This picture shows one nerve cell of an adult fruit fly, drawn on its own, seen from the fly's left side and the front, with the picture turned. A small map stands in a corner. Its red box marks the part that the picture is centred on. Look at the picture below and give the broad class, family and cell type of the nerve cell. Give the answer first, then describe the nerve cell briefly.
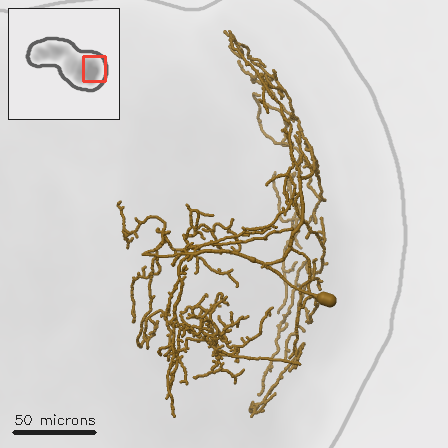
Its broad class is visual centrifugal neuron. Its family is MeVC. It is of cell type MeVC21. From top to bottom in the picture it spans about 250 microns. The picture shows dozens of branch ends.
